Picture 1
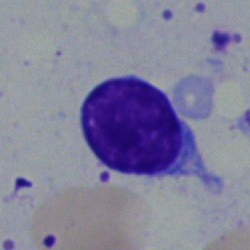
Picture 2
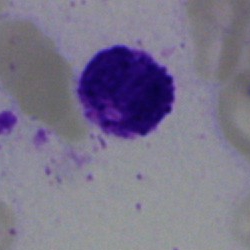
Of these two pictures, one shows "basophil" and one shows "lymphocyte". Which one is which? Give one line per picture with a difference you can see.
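Picture 1 is a lymphocyte. No granules are visible in the cytoplasm.
Picture 2 is a basophil. Coarse dark purple granules crowd over the cell and hide the outline of the nucleus.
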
